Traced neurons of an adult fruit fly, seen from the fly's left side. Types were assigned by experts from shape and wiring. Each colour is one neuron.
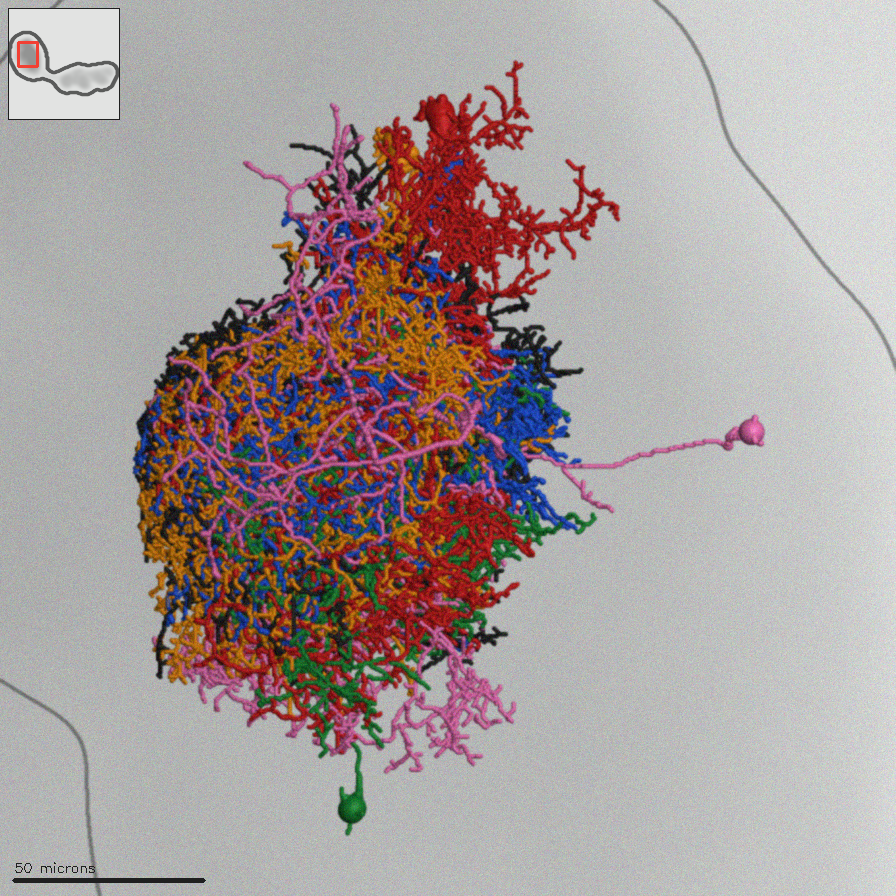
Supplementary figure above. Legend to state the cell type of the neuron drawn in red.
LHAD1g1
